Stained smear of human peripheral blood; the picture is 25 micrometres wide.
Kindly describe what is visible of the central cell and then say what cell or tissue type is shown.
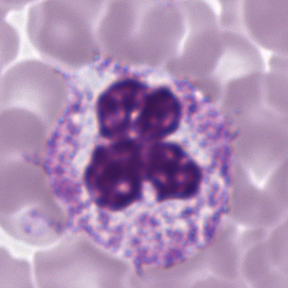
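This one is roughly round, though its edge is a little ragged and fringed. Fine purple-violet granules are scattered all through the cytoplasm, and between them the cytoplasm is pale, nearly colourless. You won't find nucleoli in any of the lobes. It's a segmented neutrophil.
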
